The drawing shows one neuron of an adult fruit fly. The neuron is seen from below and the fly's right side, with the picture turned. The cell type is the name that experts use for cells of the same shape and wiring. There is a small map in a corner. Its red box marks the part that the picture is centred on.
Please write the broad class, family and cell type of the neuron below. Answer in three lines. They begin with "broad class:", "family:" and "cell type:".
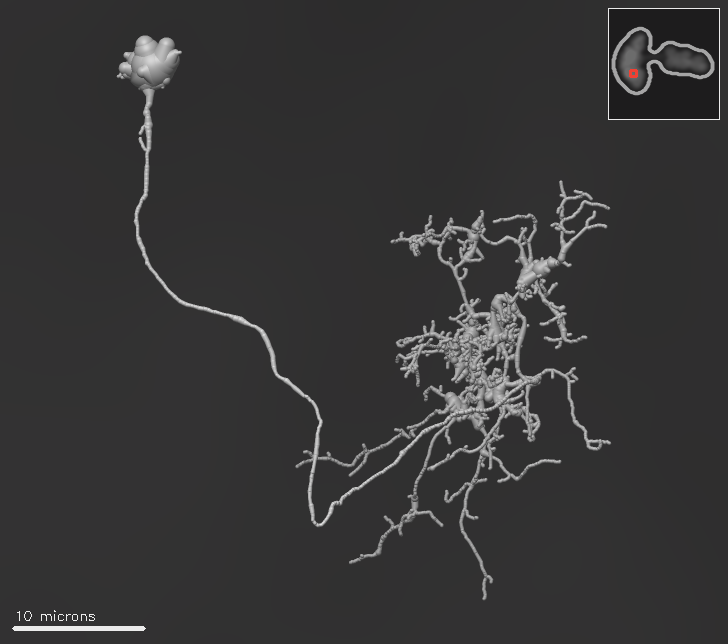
broad class: optic-lobe intrinsic neuron
family: Dm
cell type: Dm8a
